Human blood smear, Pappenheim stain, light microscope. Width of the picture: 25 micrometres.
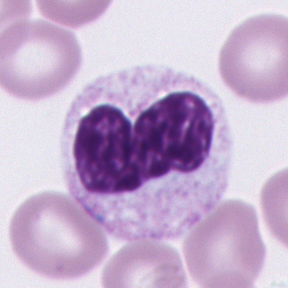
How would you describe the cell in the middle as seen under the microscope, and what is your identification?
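In this cell the cytoplasm is pale pinkish-lilac, with fine lilac-pink granules scattered throughout. No nucleoli are visible in the nucleus, and the cell surface shows no projections. It is a segmented neutrophil.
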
